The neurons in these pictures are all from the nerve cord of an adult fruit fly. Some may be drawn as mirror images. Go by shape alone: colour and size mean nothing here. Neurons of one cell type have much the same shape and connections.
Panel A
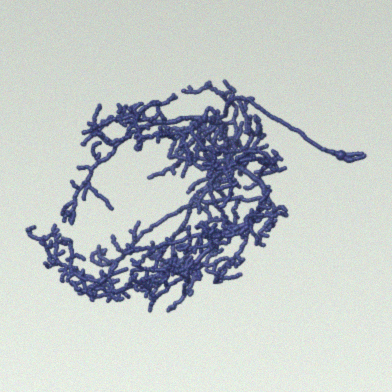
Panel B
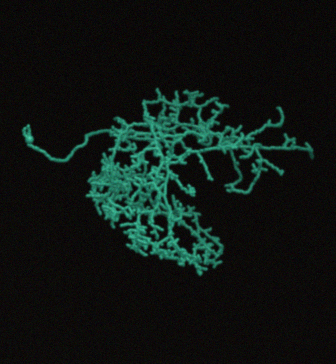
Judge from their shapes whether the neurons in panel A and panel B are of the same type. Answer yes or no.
yes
